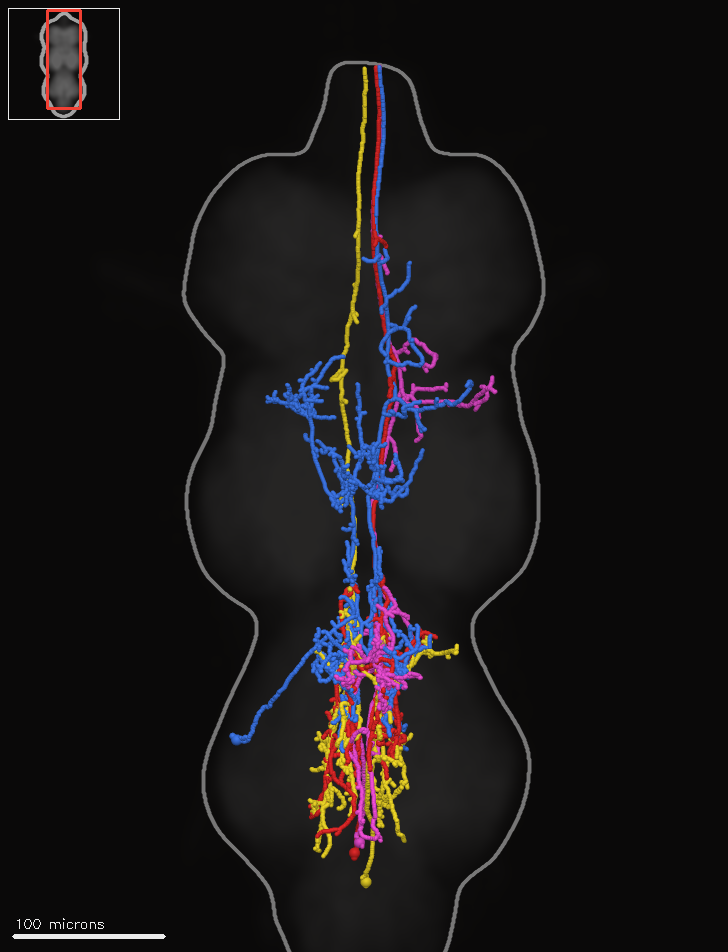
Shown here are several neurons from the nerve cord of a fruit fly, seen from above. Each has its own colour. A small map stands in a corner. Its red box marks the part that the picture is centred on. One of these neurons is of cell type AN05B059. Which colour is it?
yellow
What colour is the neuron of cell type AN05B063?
magenta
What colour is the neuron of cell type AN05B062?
red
